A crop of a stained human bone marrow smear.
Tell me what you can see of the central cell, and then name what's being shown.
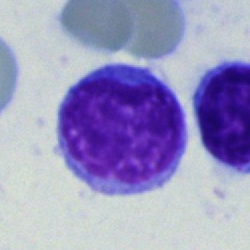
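A round, smooth outline encloses dark purple, clumped chromatin with small paler patches between the clumps. The rim of cytoplasm is widest along the bottom, and no granules are visible in it. The cell is a lymphocyte.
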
